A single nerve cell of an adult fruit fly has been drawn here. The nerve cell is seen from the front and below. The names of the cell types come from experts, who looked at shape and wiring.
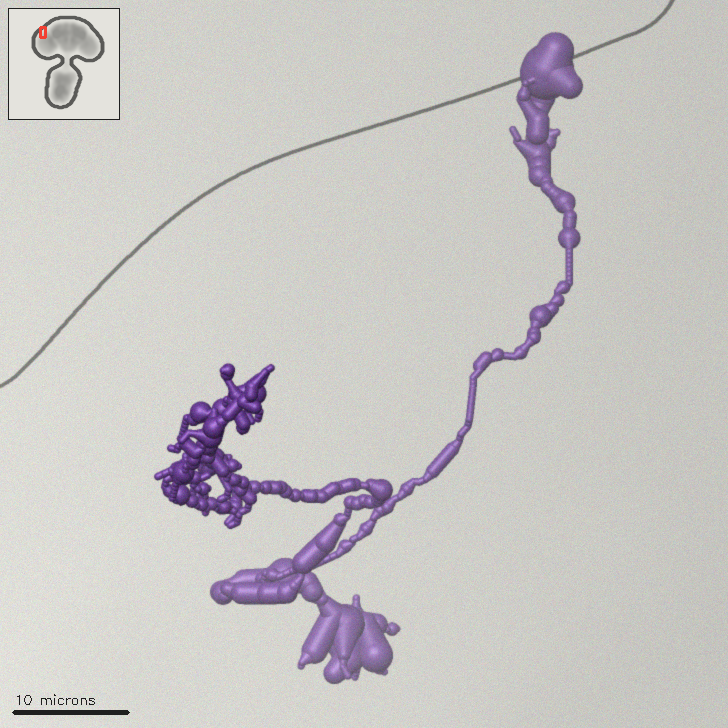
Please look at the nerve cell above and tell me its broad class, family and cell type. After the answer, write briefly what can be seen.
This is an optic-lobe intrinsic neuron. Its family is T. Its cell type is T1. The cell body can be seen at the upper right of the picture. By the scale bar it is about 55 microns tall in this view.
